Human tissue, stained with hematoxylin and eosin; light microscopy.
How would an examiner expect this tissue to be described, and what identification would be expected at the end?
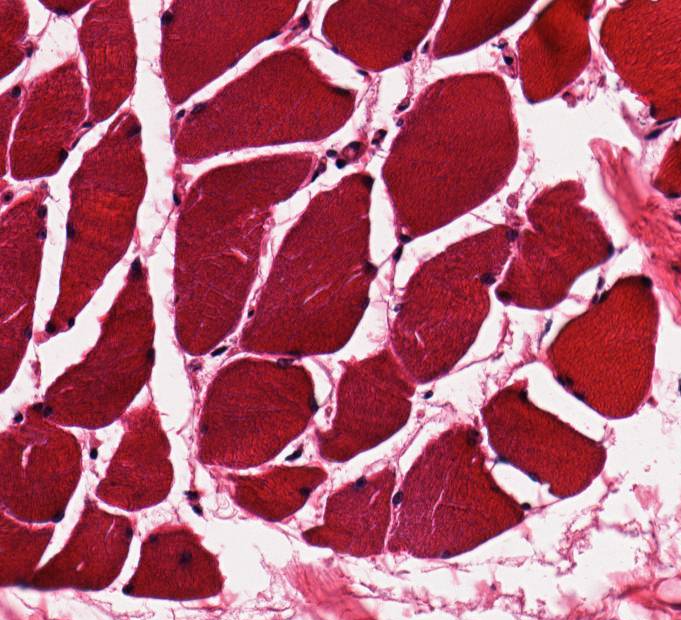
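Starting with the fibres: they are angular in outline and differ in size across the field. Their cytoplasm takes a deep, fairly even red stain throughout. Their nuclei sit at the edges, just under the fibre surface. Between the fibres, thin connective tissue strands carry small, dark, scattered nuclei. The tissue is skeletal muscle.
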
